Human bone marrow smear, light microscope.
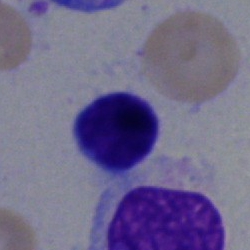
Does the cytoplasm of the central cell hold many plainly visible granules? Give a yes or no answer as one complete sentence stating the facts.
No, no visible granules are present in the cytoplasm of the cell.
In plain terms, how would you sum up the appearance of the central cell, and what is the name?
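A round, smooth outline bounds the cell. The nucleus fills almost the entire cell, and cytoplasm is scarcely visible. Chromatin is dense and dark blue-purple throughout, without an open pattern. The darkest region of the nucleus lies up and to the right of its centre. The cell is a lymphocyte.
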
